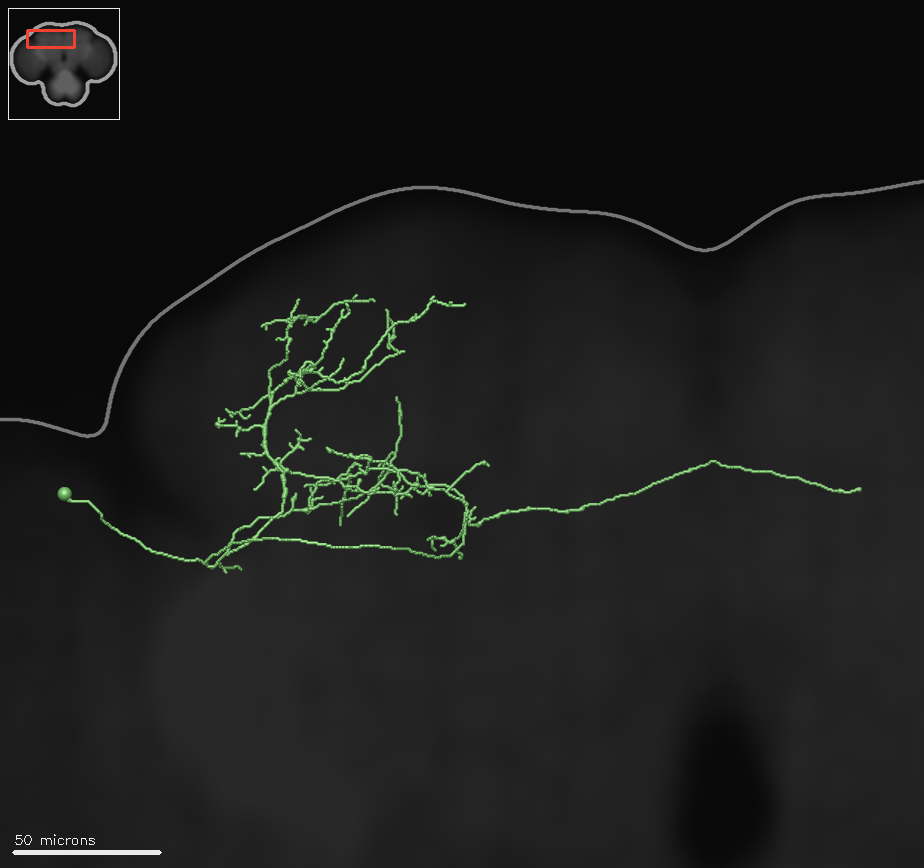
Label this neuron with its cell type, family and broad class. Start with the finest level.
SLP227; hemilineage SLPav1_medial; central-brain intrinsic neuron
